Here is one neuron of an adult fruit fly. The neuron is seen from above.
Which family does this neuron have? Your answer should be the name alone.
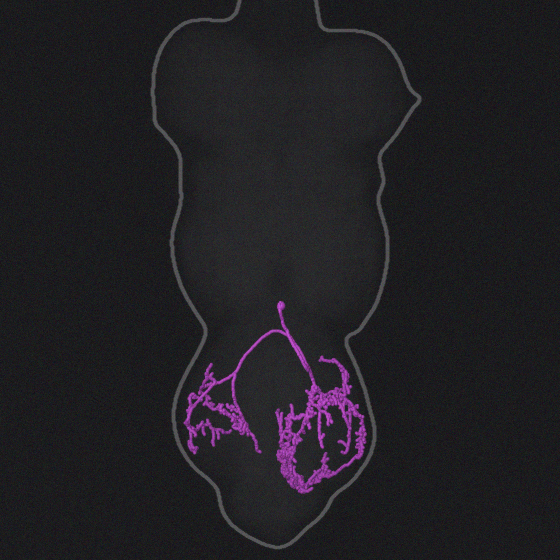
hemilineage 19B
